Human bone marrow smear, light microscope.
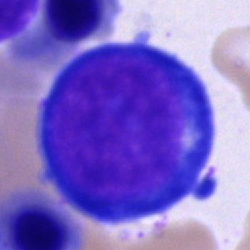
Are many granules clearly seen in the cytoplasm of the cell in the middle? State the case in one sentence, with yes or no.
No, no granules can be seen in the cytoplasm of this cell.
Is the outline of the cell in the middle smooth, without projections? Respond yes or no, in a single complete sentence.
No, this cell is bounded by a rough outline.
